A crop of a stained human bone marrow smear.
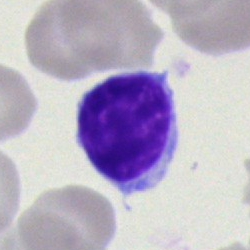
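Lymphocyte, the central cell in a stained human bone marrow smear under the light microscope. The outline is rounded, with a slightly pointed lower end from which a thin tail-like projection extends. The nucleus occupies nearly the whole cell, and its chromatin is dense dark purple with scattered paler patches.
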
